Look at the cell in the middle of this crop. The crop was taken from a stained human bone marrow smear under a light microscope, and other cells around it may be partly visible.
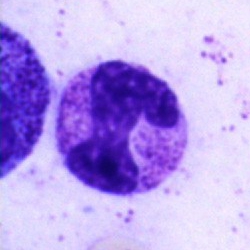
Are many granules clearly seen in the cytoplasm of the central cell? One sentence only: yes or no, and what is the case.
Yes, granules are visible in large numbers in its cytoplasm.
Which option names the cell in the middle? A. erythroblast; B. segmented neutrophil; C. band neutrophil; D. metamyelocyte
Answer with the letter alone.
C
